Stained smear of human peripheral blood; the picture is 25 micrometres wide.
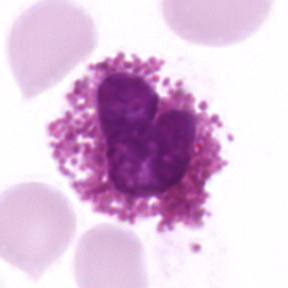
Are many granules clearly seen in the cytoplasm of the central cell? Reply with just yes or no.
Yes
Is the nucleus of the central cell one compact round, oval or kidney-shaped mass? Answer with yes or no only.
No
